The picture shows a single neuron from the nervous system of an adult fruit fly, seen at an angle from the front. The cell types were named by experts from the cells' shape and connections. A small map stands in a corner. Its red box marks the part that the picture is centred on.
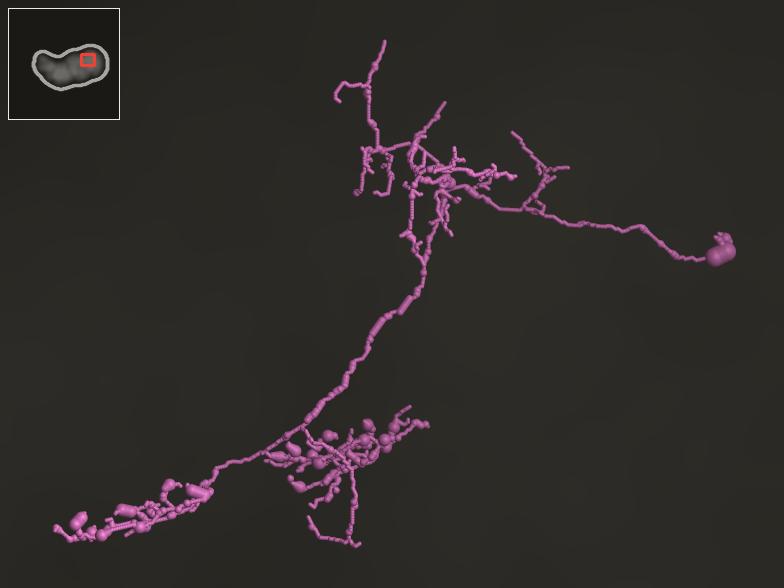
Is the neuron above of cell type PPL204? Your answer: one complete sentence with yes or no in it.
No, it is not cell type PPL204 that the neuron is of, but another.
